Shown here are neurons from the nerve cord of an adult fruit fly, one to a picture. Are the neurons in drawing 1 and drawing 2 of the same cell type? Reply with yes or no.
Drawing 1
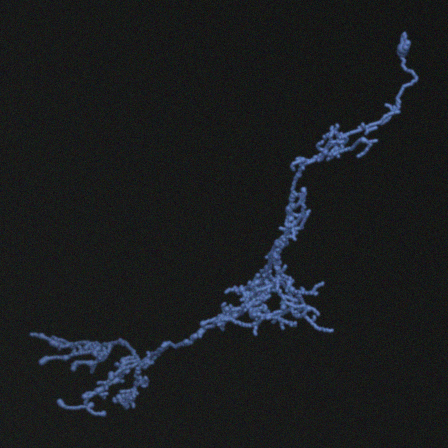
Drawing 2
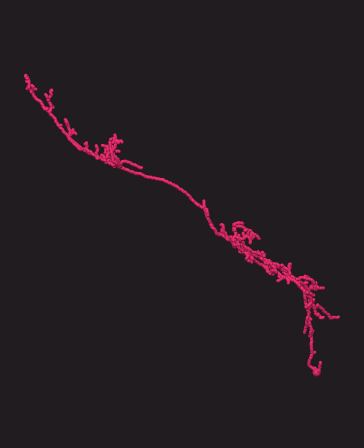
yes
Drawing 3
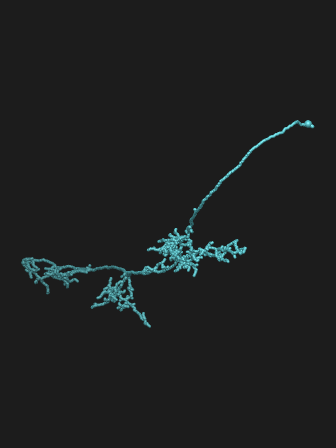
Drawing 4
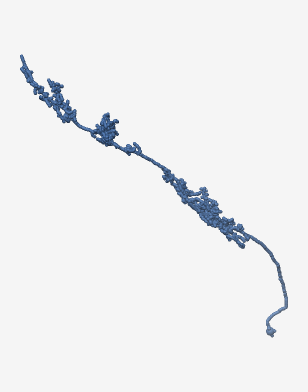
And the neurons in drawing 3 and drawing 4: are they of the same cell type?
yes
